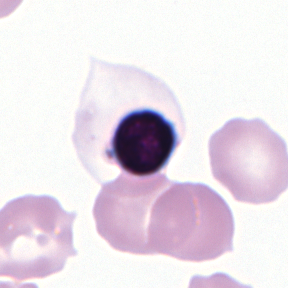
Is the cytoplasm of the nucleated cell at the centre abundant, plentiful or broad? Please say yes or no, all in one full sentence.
Yes, what surrounds the nucleus is a broad expanse of cytoplasm.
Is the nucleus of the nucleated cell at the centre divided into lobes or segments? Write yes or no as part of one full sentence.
No, what the nucleus forms is a single compact round, oval or kidney-shaped mass.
